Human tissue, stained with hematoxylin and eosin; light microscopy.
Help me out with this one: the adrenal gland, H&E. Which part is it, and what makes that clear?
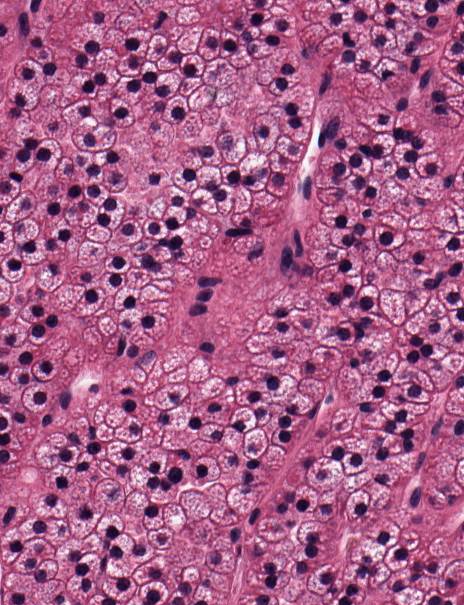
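That's zona fasciculata. The main cells have pale, finely vacuolated, foamy cytoplasm, polygonal outlines with sharp borders, and one small round dark nucleus, mostly central.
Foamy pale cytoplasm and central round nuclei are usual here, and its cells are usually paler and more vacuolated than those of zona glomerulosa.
Elongated endothelial nuclei sit in thin strands between the cords, centre and upper right.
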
